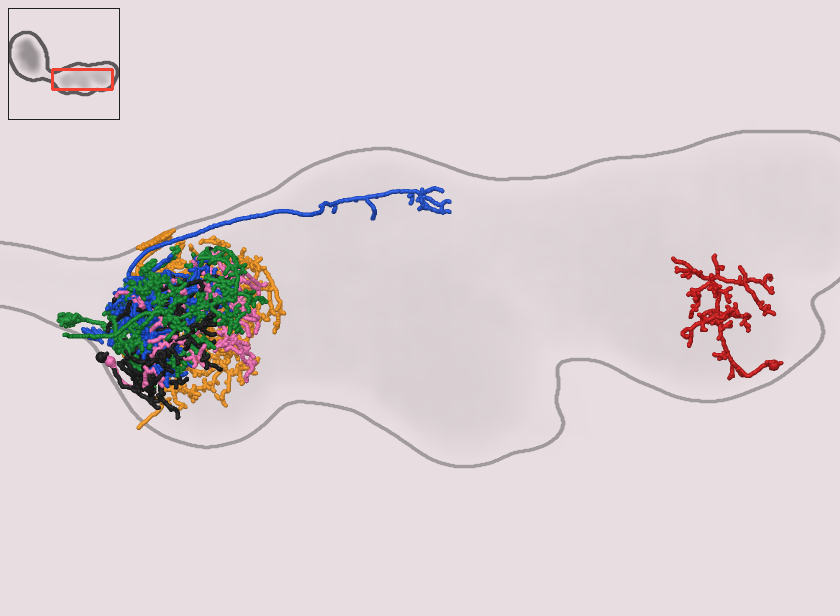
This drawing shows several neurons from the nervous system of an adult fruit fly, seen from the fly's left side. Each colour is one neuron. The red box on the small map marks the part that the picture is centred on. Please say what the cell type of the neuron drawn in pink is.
IN13A051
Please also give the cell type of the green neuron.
Tergopleural/Pleural promotor MN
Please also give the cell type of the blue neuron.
IN16B014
